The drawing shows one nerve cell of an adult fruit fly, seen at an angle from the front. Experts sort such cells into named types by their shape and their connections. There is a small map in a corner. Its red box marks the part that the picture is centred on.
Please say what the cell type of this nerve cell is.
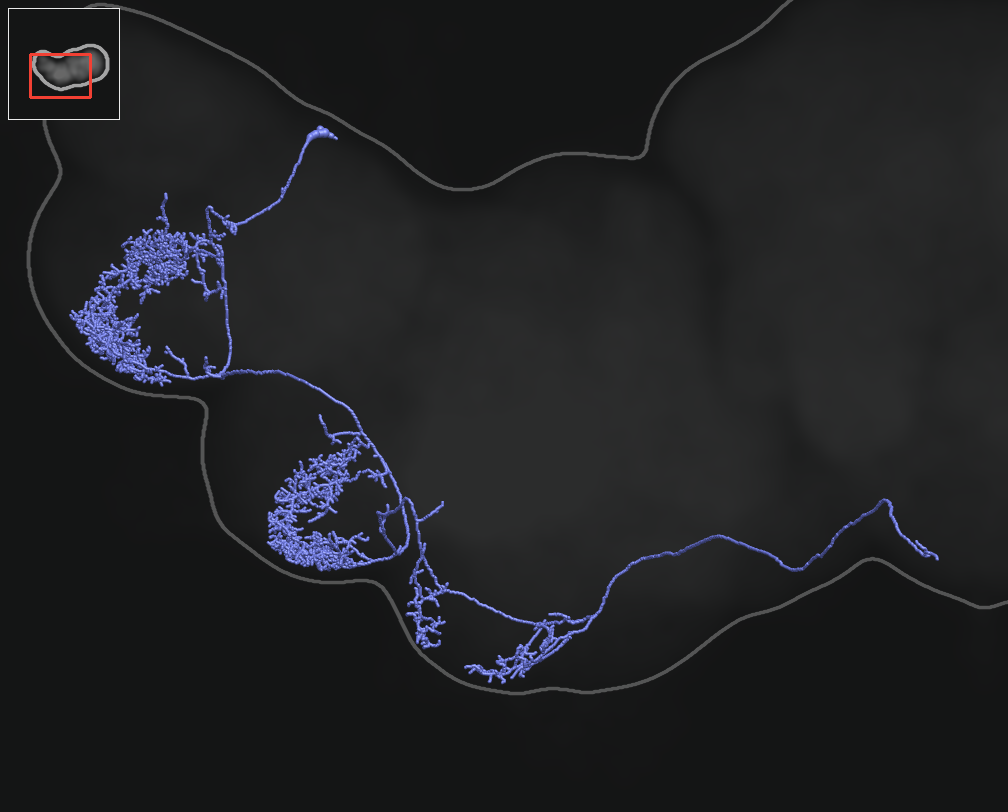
ANXXX086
